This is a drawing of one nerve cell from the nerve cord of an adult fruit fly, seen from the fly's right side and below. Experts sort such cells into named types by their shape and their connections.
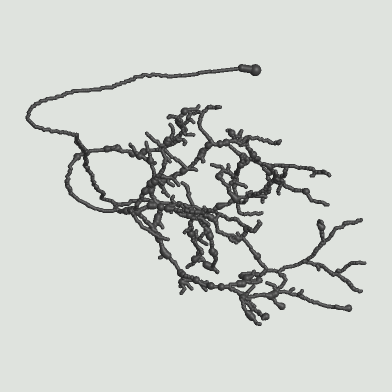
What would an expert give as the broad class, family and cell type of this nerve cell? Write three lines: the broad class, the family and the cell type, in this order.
nerve-cord intrinsic neuron
hemilineage 11B
IN11B025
